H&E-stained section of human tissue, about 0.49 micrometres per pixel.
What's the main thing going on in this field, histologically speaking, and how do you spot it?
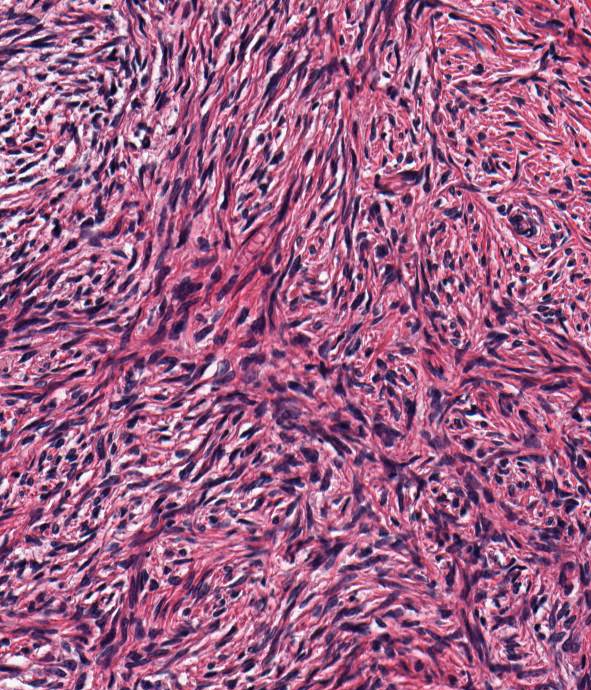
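Ovarian cortex. Spindle cells fill the whole field, in fascicles crossing at varying angles.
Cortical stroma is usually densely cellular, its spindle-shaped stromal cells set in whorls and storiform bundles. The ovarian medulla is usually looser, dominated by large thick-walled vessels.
A field filled with spindle cells fits cortex rather than medulla. Nuclei elongated, dark-staining, tapered at the ends; cytoplasm scant and pale pink, cell borders indistinct. Fine pink collagen fibres run with the fascicles.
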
